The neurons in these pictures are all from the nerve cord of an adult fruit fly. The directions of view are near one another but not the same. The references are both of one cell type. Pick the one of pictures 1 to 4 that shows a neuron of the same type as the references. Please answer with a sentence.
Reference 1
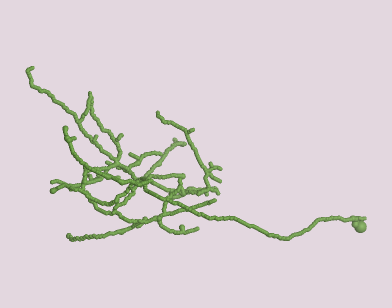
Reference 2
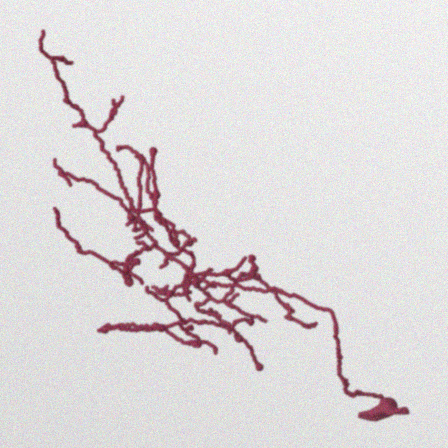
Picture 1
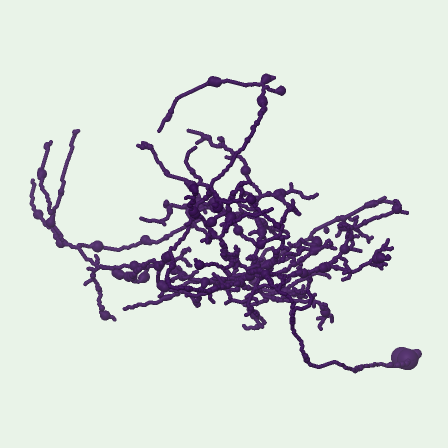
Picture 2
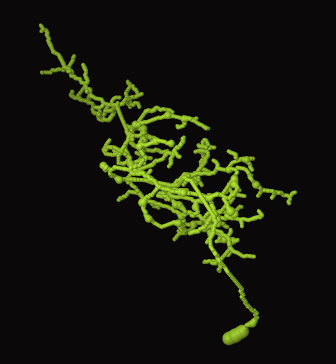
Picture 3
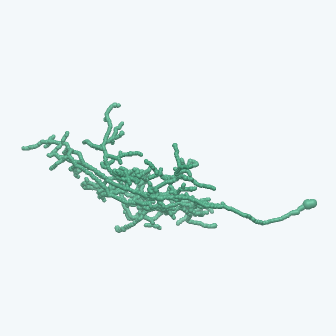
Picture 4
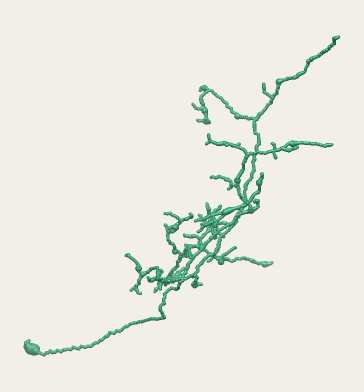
The neuron in picture 2 is of the same cell type.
